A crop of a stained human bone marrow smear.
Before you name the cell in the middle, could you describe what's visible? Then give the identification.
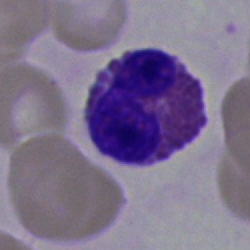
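Start with the outline: the cell is round, and its edge is finely bumpy. Now look at the chromatin, which is dense and dark purple. Most of the cytoplasm you can see sits on the right side of the cell, and it holds coarse purple granules. This one is an eosinophil.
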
